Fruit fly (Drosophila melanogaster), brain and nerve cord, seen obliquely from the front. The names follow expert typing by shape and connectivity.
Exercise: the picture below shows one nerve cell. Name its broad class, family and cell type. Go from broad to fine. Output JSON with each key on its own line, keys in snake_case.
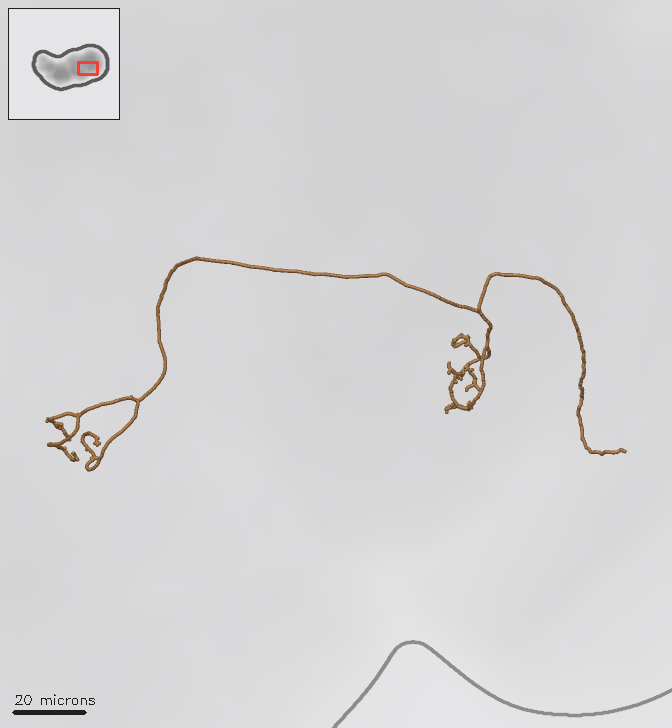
{
 "broad_class": "sensory neuron entering the brain",
 "family": "class olfactory",
 "cell_type": "ORN_DC3"
}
